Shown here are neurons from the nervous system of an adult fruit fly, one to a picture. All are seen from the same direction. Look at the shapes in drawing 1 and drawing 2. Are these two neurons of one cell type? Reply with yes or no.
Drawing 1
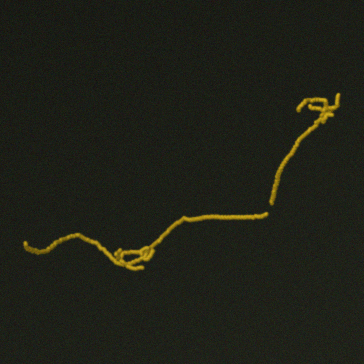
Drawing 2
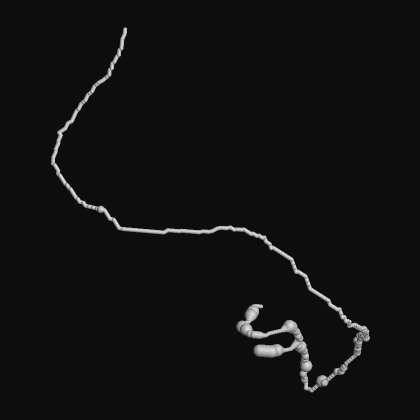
no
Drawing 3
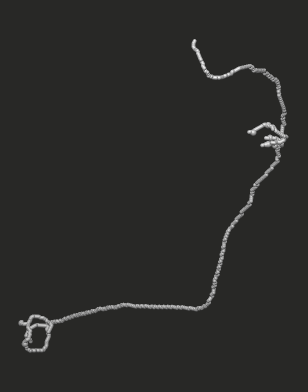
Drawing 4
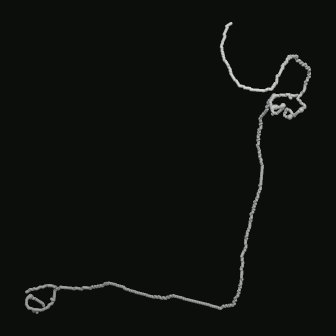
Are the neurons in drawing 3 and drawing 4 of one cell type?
no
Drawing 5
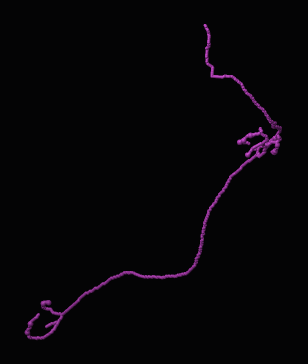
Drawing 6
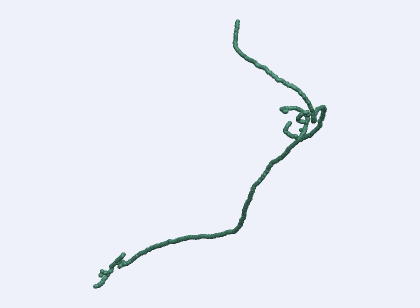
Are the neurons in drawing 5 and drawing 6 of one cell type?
yes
